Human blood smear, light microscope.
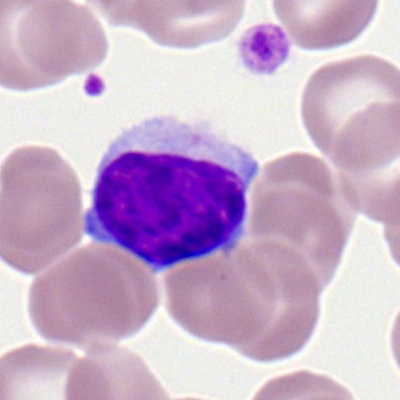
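Lymphocyte. Central cell. Chromatin dark purple, coarsely clumped. Cytoplasm pale blue, mostly above the nucleus; only a thin rim below. A few fine pinkish granules scattered in the cytoplasm.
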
